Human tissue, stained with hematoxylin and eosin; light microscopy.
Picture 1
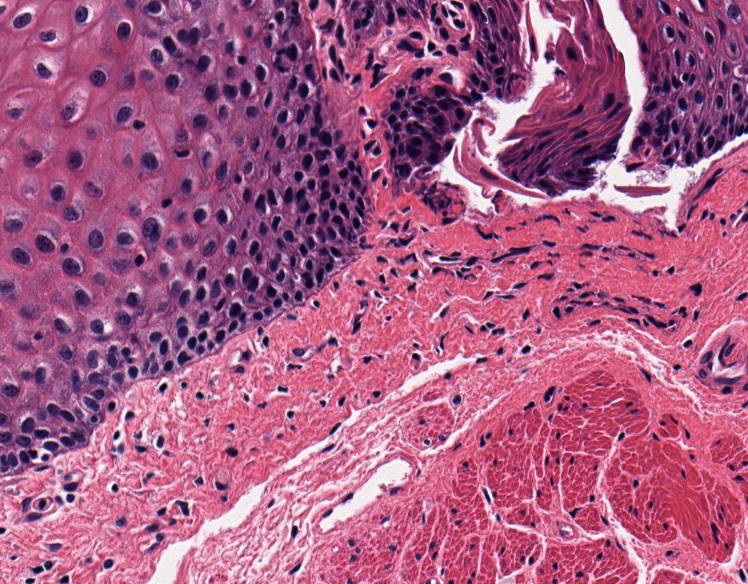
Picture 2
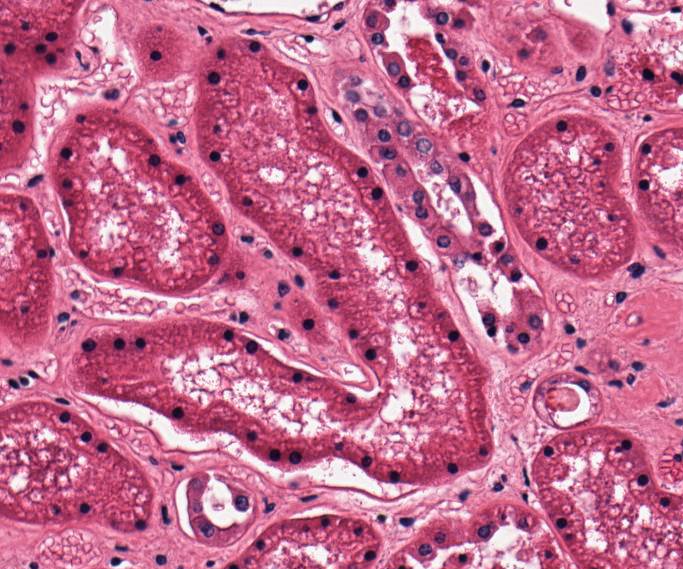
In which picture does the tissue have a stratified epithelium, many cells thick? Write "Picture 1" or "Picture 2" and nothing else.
Picture 1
